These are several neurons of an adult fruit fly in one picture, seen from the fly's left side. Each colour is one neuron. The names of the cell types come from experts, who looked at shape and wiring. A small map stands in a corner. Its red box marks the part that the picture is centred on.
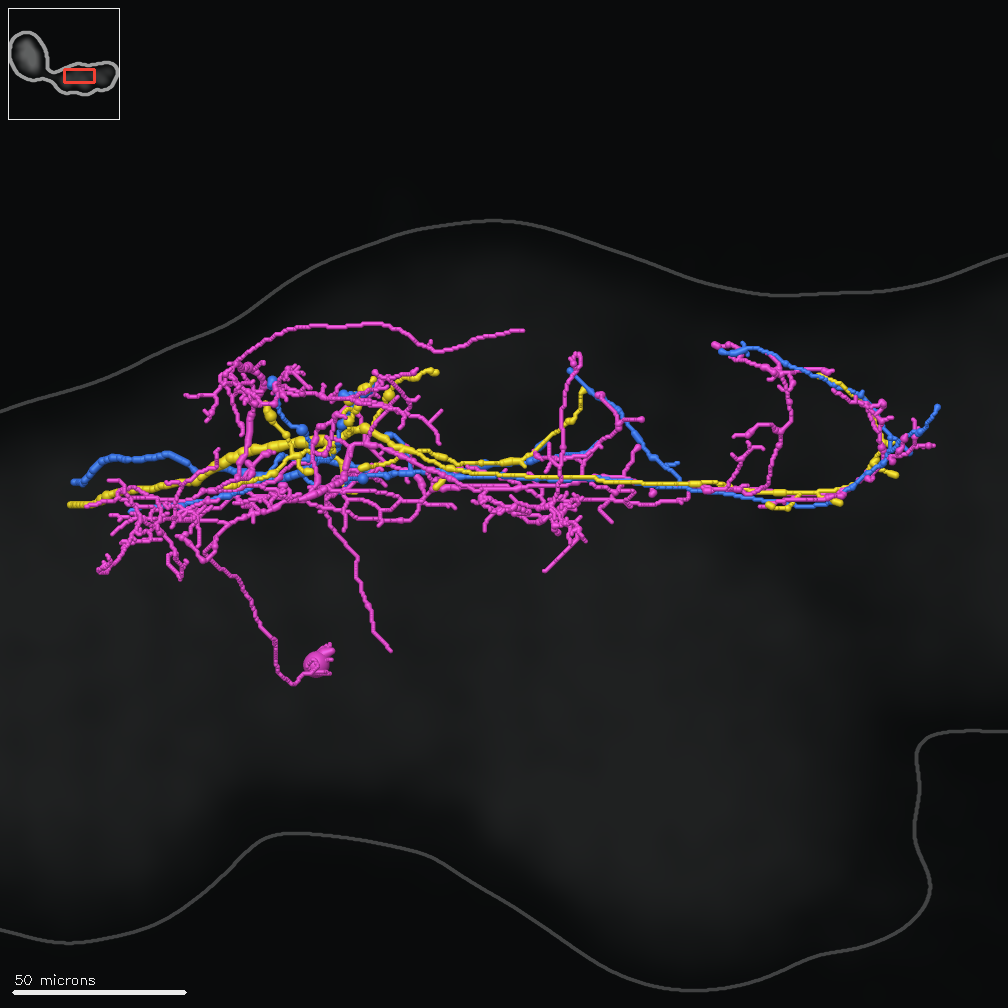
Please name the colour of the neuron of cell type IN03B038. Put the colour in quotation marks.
"magenta"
